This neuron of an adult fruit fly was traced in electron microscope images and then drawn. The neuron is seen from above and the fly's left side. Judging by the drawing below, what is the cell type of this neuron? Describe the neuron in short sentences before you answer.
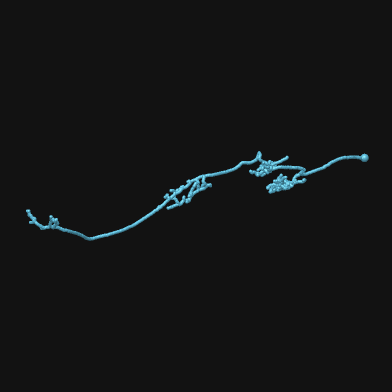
Its cell body lies on the right of the picture. In this view it is more than twice as wide as it is tall. This is an ascending neuron. Its cell type is AN06B048.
